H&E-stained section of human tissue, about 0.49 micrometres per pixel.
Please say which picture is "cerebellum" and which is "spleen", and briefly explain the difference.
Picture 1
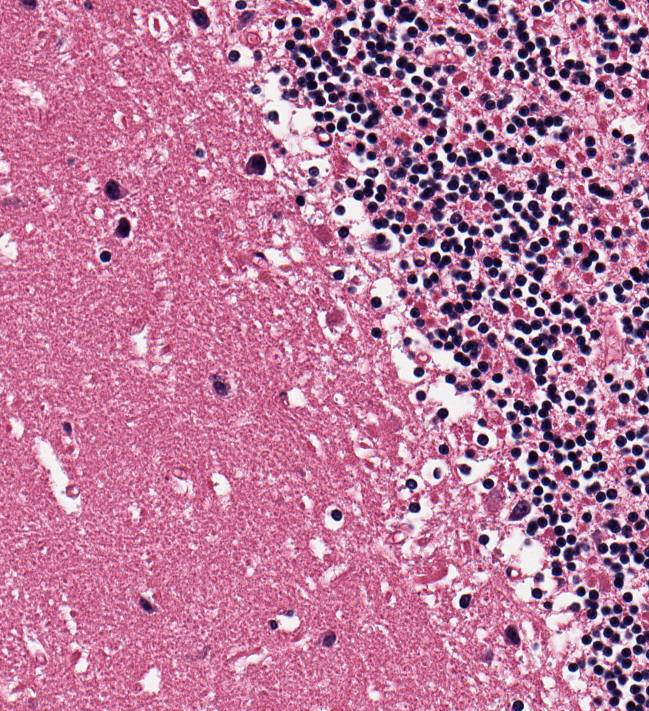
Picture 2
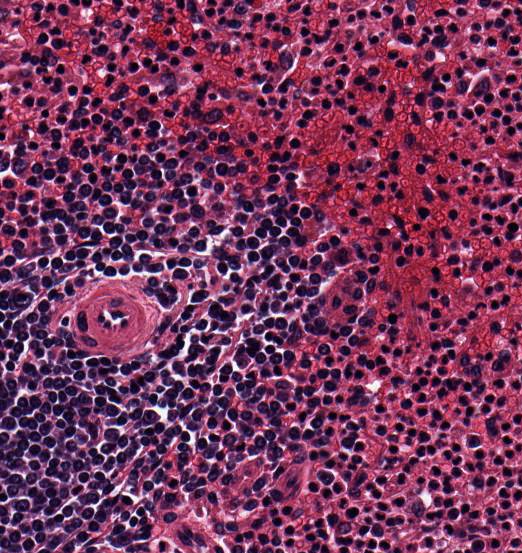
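Shown here are cerebellum, in picture 1, and spleen, in picture 2. In the cerebellum, a pale pink, sparsely cellular zone on the left meets a densely nucleated zone at upper right along a diagonal boundary. The pale zone is a finely granular to fibrillar matrix with scattered single nuclei; the dense zone packs small, round, dark nuclei with very little visible cytoplasm around small pale pink islands lacking nuclei. The spleen divides instead into a dark purple zone on the left and lower part, mostly small round lymphocytes with very scant cytoplasm, and a redder upper right zone where many red blood cells pack between scattered nucleated cells. An artery wall shows concentric pink layers with flattened nuclei.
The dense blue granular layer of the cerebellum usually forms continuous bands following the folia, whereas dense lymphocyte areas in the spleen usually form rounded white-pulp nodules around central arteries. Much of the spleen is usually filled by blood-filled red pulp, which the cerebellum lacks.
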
